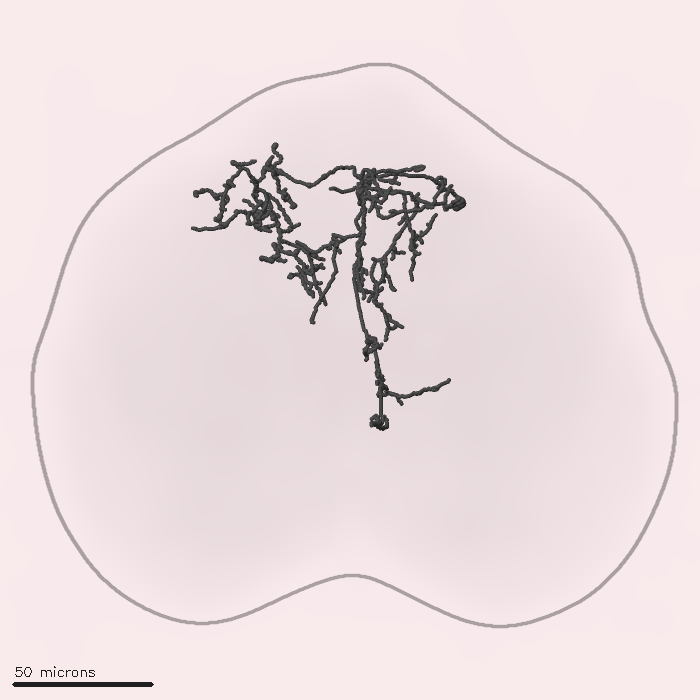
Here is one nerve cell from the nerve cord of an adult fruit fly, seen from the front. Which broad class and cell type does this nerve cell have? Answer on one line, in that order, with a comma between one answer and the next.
nerve-cord intrinsic neuron, INXXX359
